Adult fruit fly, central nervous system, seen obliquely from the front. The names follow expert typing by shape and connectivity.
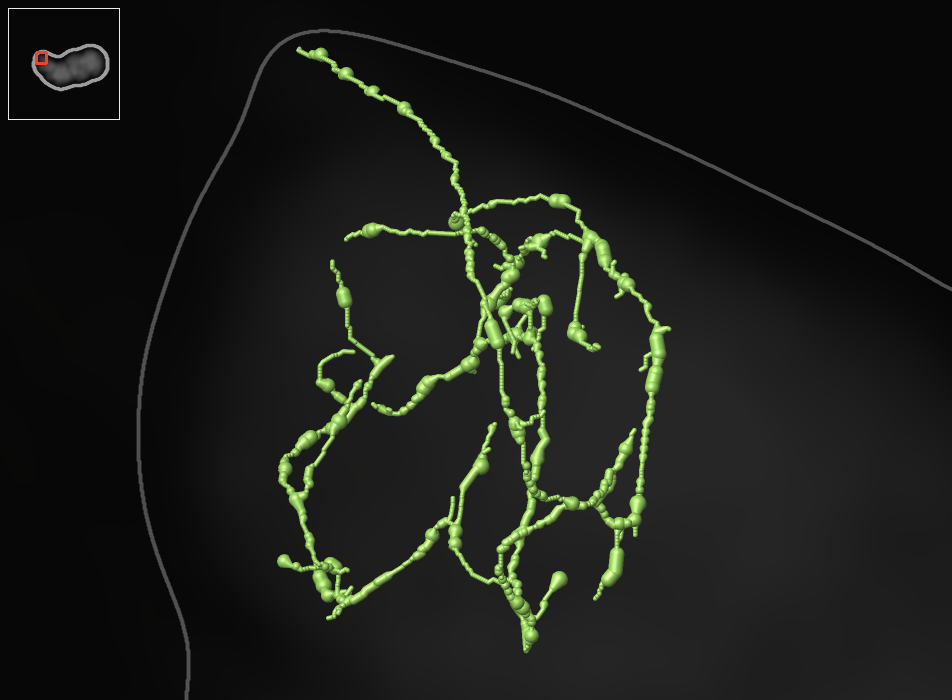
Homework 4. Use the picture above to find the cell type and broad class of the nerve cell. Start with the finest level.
SNxx20; sensory neuron entering the nerve cord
